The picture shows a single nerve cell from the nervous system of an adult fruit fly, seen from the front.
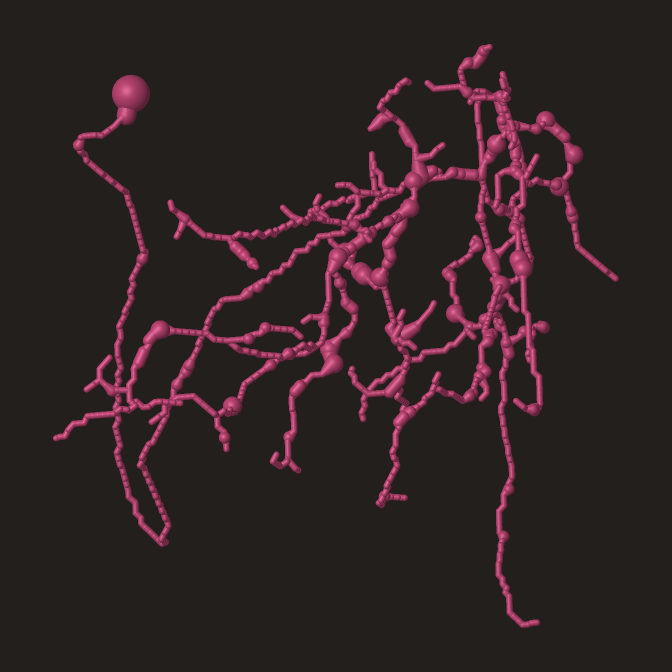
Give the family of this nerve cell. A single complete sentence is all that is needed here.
The family of this particular nerve cell is hemilineage 11B.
